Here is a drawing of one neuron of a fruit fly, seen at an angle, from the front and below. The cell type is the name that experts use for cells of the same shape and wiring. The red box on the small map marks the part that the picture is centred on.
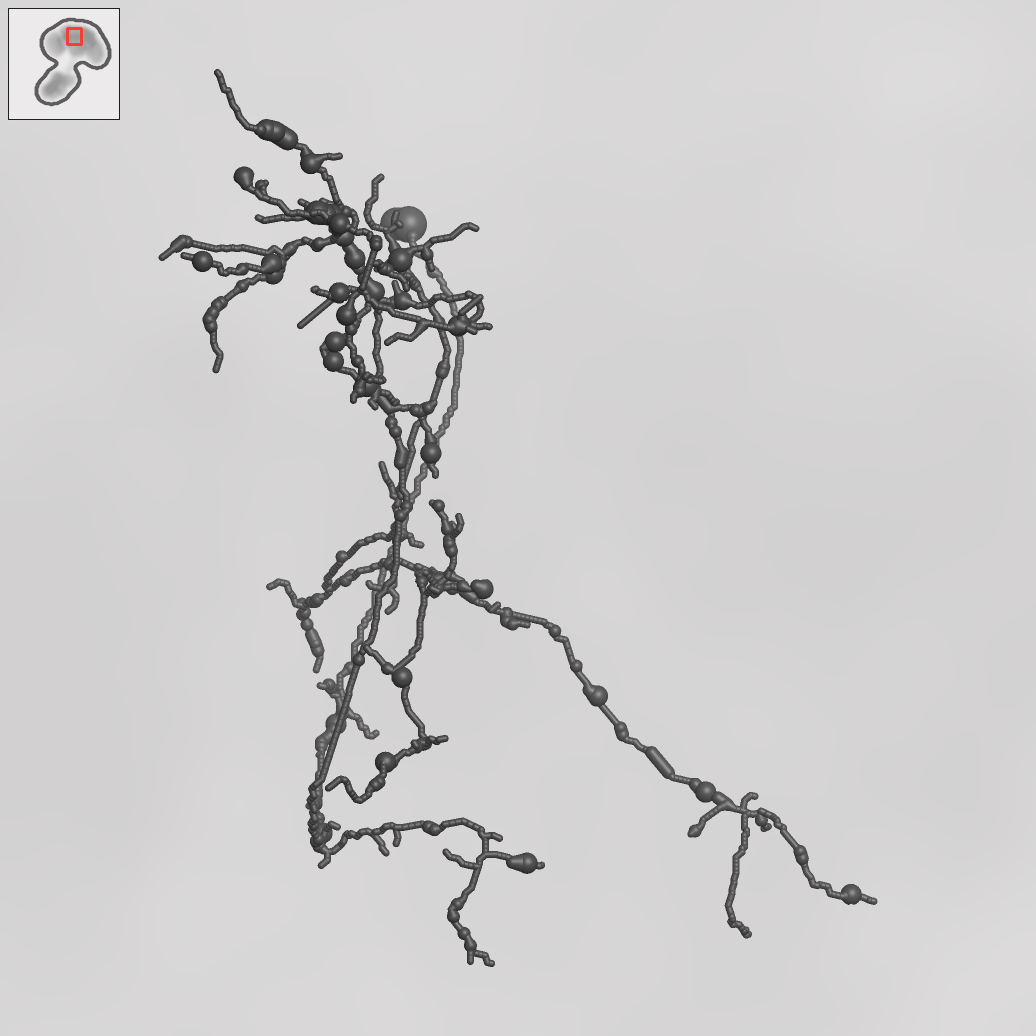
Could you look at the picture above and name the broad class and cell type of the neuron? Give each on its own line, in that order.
central-brain intrinsic neuron
CB2947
